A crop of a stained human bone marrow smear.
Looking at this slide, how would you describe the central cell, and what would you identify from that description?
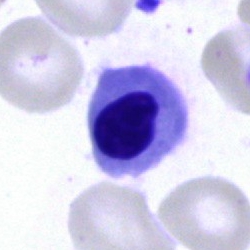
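Look first at the nucleus: it sits off-centre, toward the left side of the cell. Its chromatin is dense and stains very dark purple. Around it runs a moderate rim of light-to-medium blue cytoplasm, widest on the right. Notice too that the outline is somewhat irregular and angular rather than perfectly round. Putting that together, this is an erythroblast.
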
